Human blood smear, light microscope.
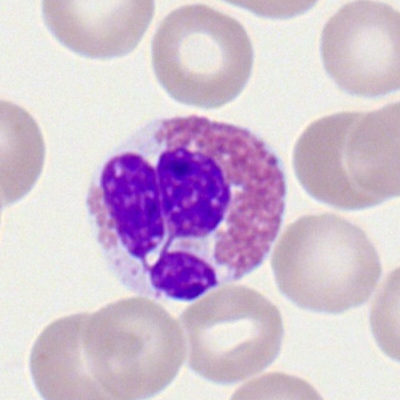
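Eosinophil at the centre of the smear, its nucleus split into three lobes. The smallest lobe sits below the other two and is joined to them by a thin strand. Its granules are coarse and rounded.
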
